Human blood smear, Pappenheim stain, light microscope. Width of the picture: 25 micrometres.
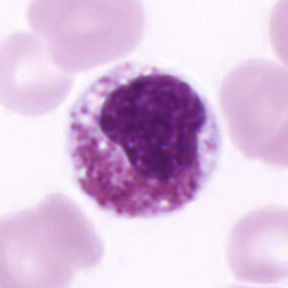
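Eosinophil, middle of the field on a stained blood smear, about 13 micrometres across. Its nucleus is one unsegmented mass, pushed toward the upper right, with an indentation on its left side. Coarse reddish-pink granules fill the cytoplasm, and they are packed tightest below the nucleus.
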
